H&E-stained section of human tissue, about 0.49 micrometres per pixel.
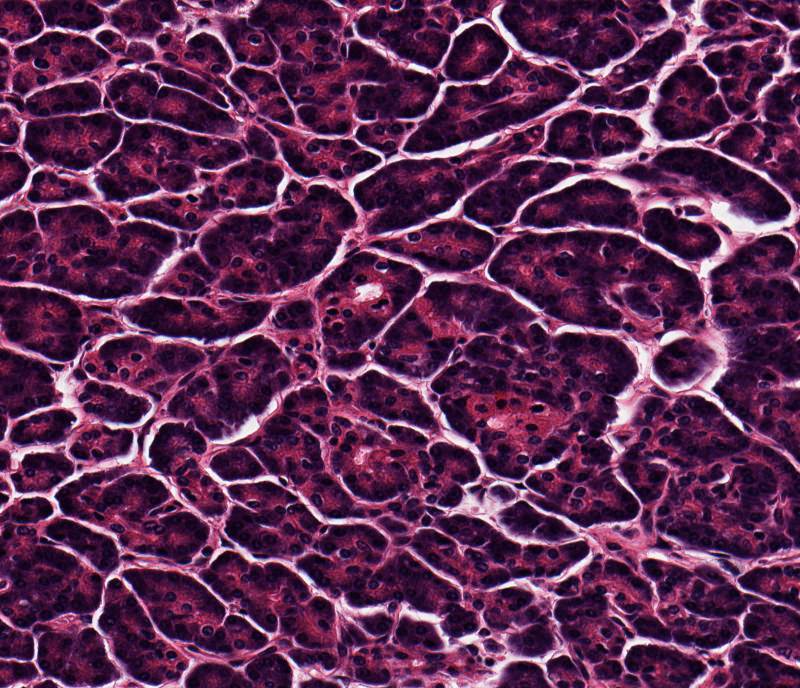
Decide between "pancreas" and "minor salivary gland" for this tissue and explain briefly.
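This is pancreas.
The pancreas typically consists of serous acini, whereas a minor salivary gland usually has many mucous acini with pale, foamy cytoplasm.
Here the field is filled with closely packed rounded acini of pyramidal cells, gathered around tiny, barely visible central lumina and separated by thin connective tissue strands. The acinar cytoplasm is deeply basophilic purple toward the base and paler pink eosinophilic toward the centre of each acinus, with round nuclei near the base.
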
